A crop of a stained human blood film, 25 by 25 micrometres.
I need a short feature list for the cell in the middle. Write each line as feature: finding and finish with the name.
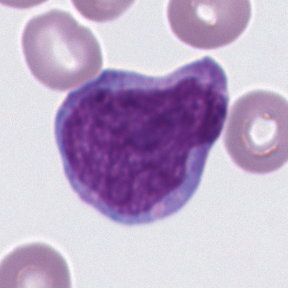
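Nucleus: fills most of the cell, I note, roughly following its angular outline.
Chromatin: deep purple strands and clumps, paler gaps between.
Cytoplasm: a narrow rim, widest at the lower right.
Colour: pale greyish blue, deepening to stronger blue at the edge.
Name: atypical promyelocyte.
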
